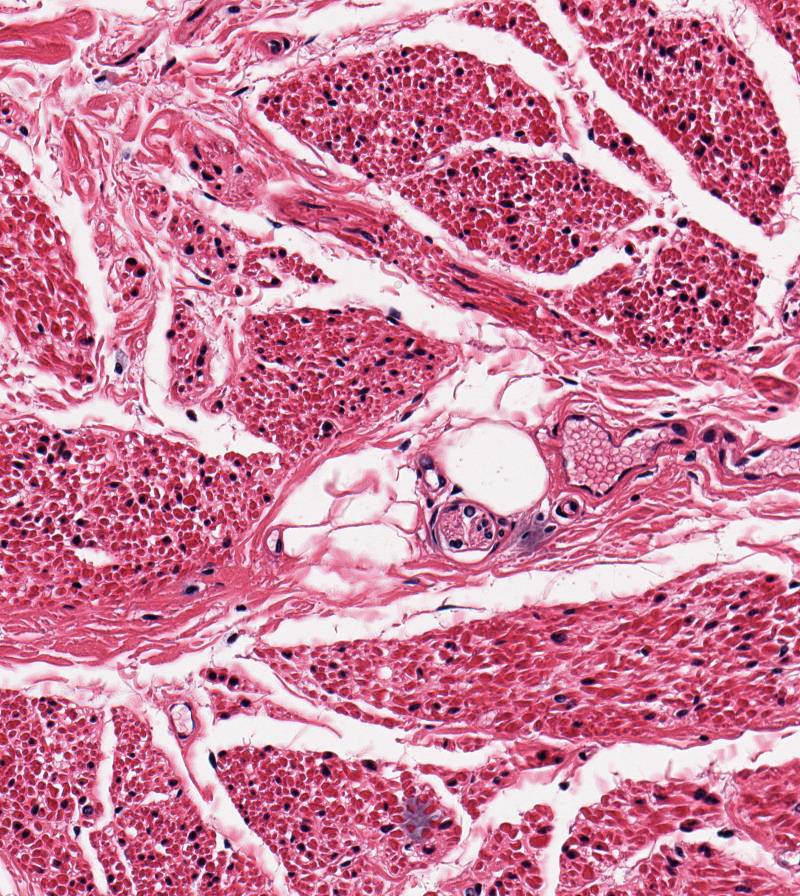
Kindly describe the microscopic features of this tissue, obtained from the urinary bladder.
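You've got many separate muscle bundles here, divided by pale connective tissue septa. Most are cut across, so you get lots of small, closely packed, round eosinophilic fibre profiles. Small dark oval nuclei sit scattered among them; only a minority of profiles hold one. The lower-middle bundle is cut lengthwise, its elongated nuclei running left to right.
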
